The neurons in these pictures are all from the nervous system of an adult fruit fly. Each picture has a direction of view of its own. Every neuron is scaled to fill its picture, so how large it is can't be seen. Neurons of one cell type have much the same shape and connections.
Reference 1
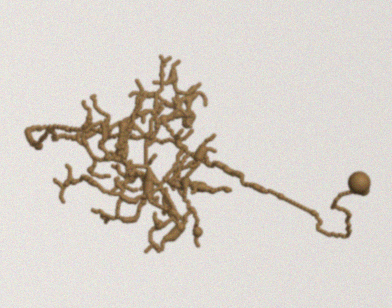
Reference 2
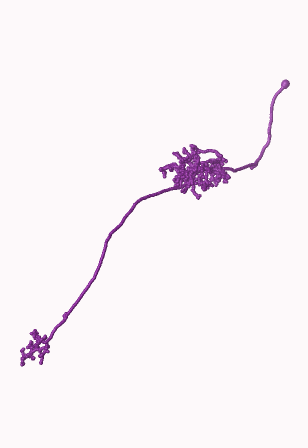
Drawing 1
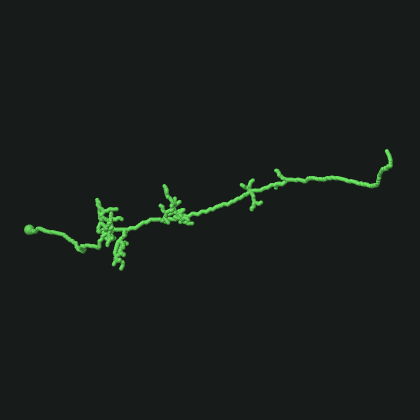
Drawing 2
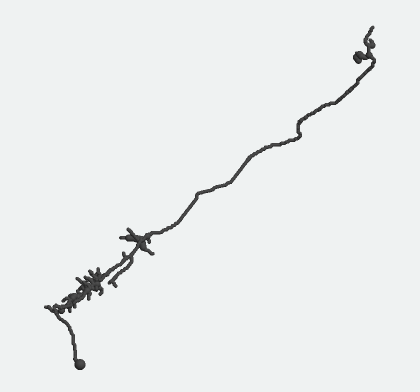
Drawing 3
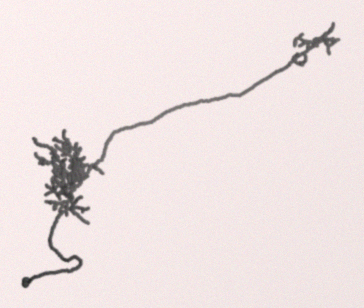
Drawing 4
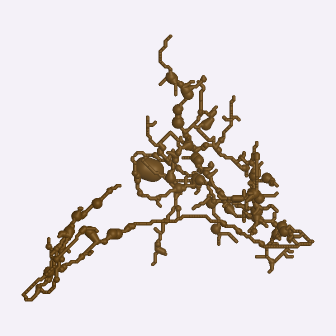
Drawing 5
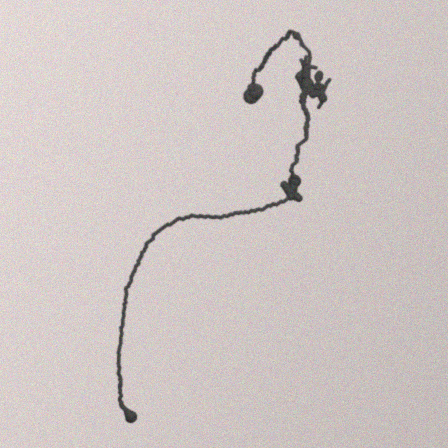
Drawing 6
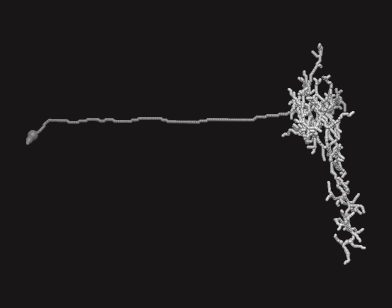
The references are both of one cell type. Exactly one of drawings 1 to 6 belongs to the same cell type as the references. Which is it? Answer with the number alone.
3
